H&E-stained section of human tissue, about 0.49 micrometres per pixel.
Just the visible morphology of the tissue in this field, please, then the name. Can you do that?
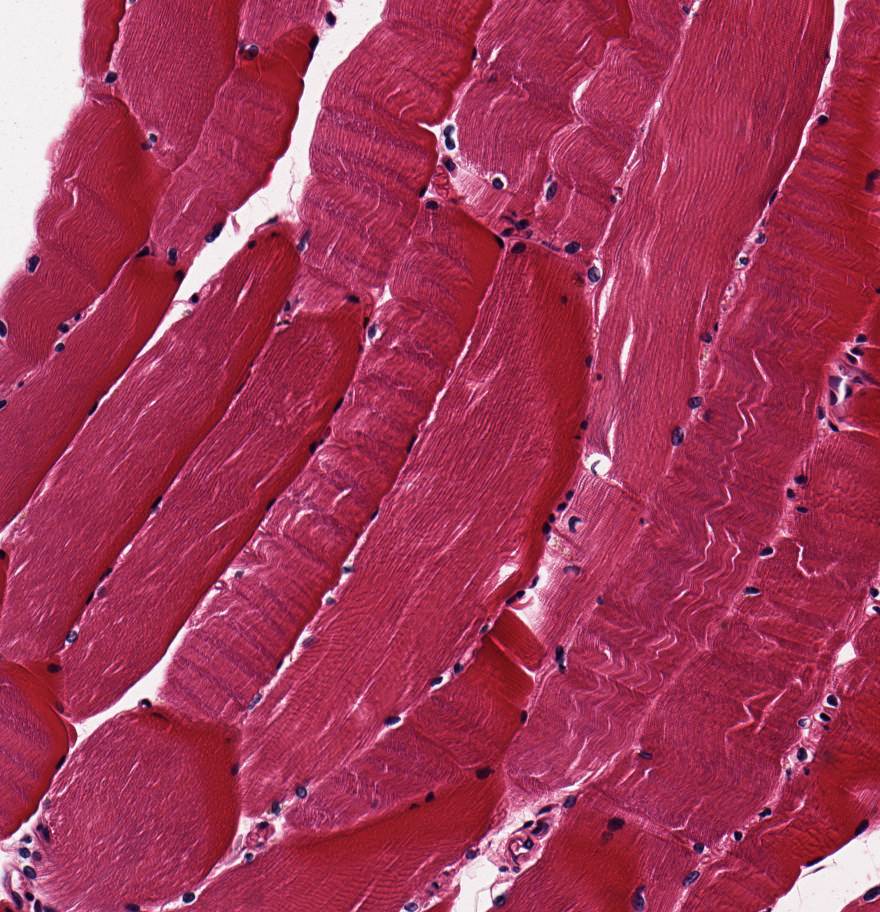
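Each fibre's nuclei sit at its edges, not its centre; they are small, dark-staining and flattened or oval. The cytoplasm of the fibres stains a deep pink-red throughout. Between fibres there are only thin strands of connective tissue with scattered small nuclei. This is skeletal muscle.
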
